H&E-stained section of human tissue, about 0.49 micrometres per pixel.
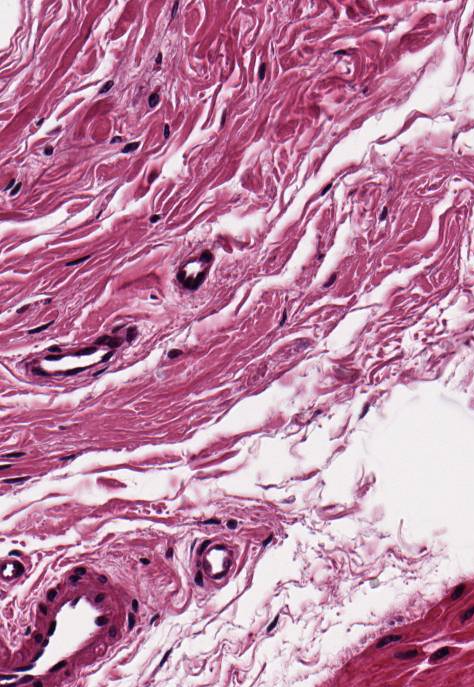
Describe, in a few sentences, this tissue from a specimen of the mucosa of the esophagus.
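Wavy collagen bundles stain a deep pink. Between them lie few nuclei, each small, dark and spindle-shaped. In the left half of the field are several small thin-walled vessels, their narrow lumina ringed by flattened endothelial nuclei. No fat cells appear in the field.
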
